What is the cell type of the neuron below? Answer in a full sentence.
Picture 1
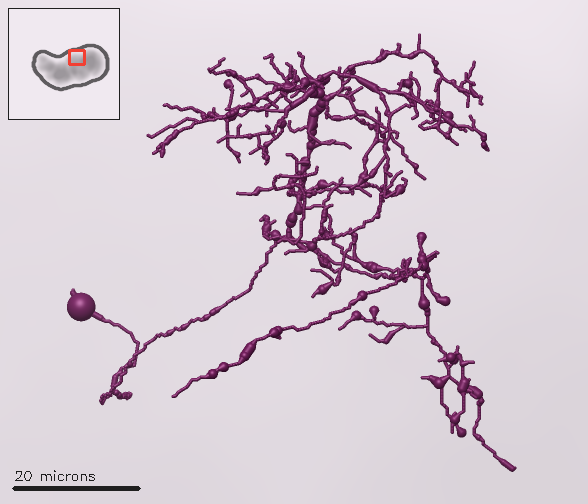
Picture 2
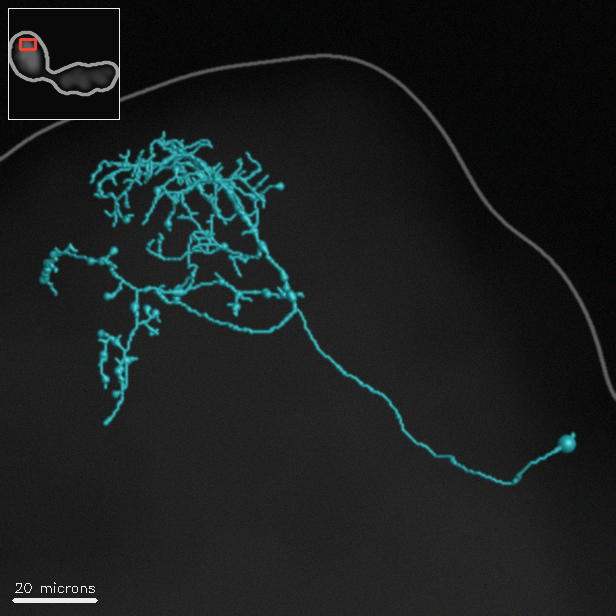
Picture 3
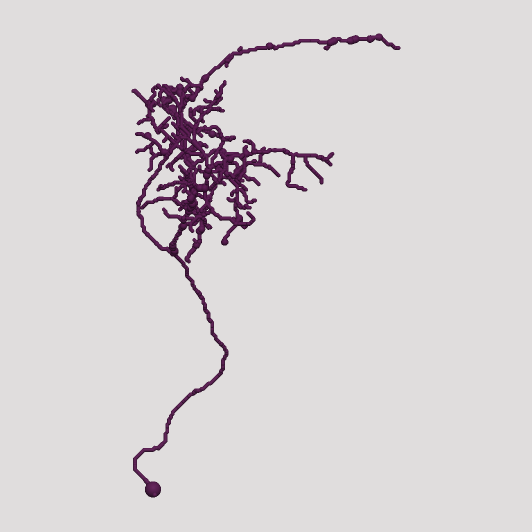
The cell type is SMP408_d.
